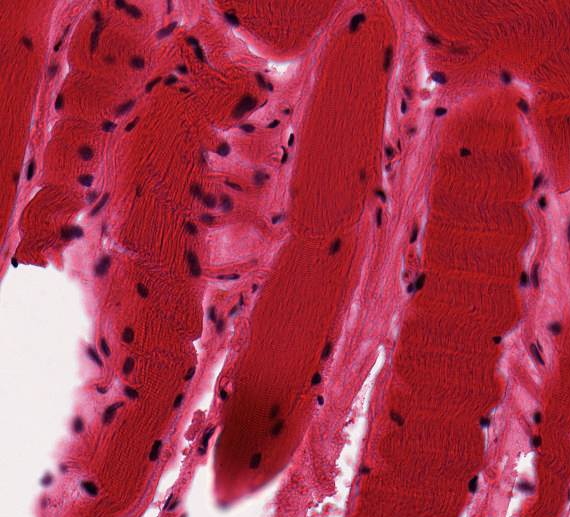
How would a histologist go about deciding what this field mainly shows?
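What you have here is skeletal muscle. Follow one of the long fibres from top to bottom and you will see fine, closely spaced cross-striations along it.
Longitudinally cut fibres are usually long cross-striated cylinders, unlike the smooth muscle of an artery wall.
Next, notice the many small, dark, oval nuclei scattered along each fibre rather than lined up in a single central row.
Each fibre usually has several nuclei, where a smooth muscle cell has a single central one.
Between the fibres lies pale pink loose connective tissue with scattered elongated dark nuclei.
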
